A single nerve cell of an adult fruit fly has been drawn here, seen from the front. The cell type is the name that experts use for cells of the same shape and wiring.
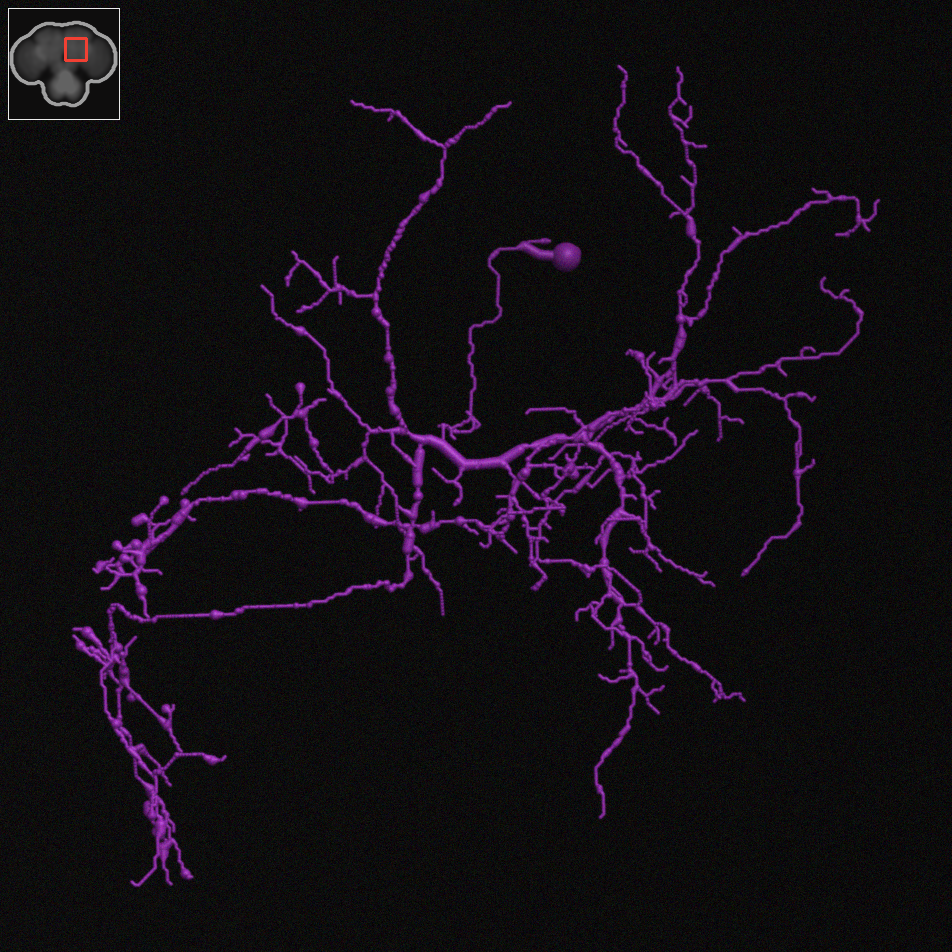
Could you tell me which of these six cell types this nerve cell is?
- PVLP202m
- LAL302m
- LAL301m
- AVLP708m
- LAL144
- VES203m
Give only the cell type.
PVLP202m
